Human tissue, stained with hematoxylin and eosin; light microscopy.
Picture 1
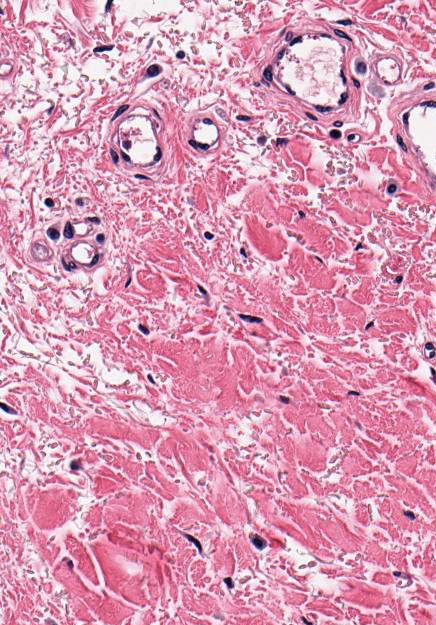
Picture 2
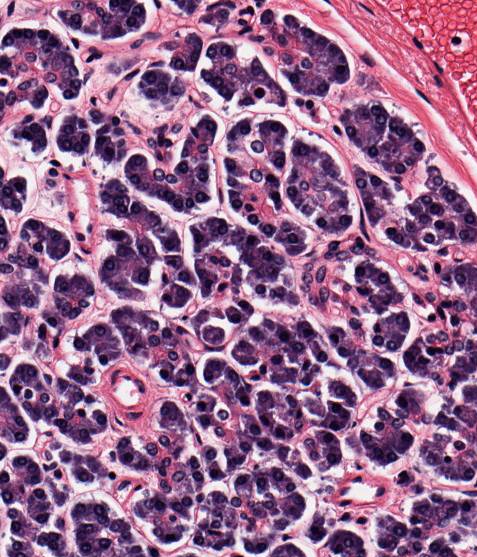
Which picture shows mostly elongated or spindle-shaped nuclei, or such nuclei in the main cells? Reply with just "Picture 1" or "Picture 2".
Picture 1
